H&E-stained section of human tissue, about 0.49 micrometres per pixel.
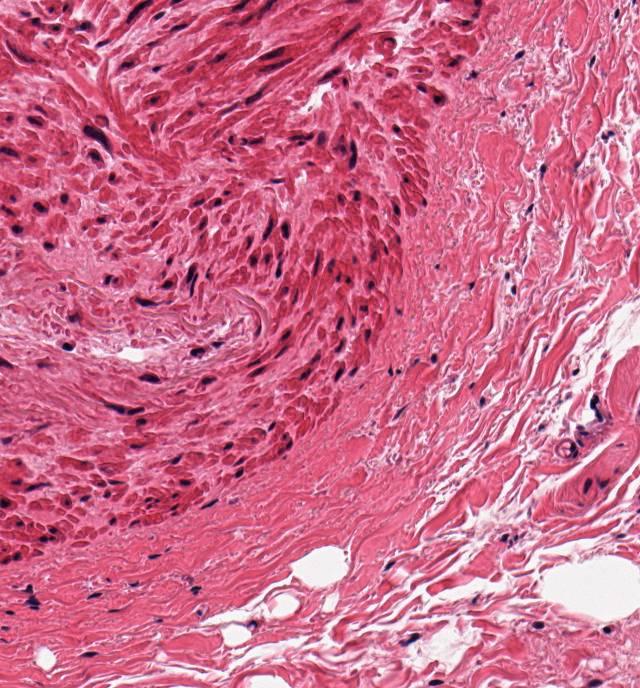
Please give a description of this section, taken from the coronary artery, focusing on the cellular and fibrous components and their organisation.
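A densely cellular bundle of spindle cells occupies the upper left of the field; to its right and below lies paler, less cellular collagenous tissue. In the upper left, the smooth muscle cells run in curving, swirling bundles. Their nuclei are elongated and dark, and their cytoplasm is a deeper pink than the surrounding collagen.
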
